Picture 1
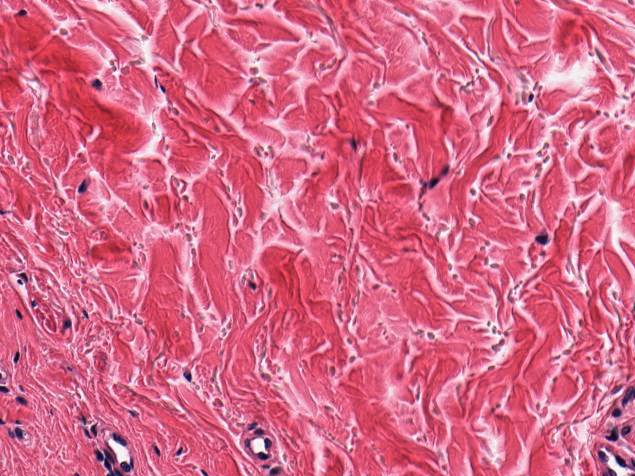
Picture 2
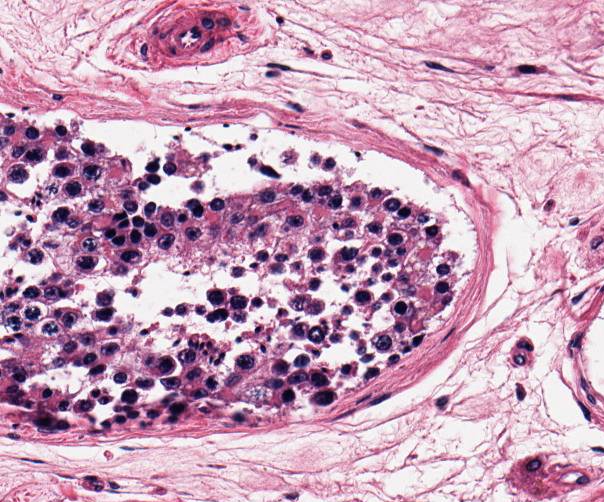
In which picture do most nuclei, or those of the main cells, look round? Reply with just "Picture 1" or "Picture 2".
Picture 2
